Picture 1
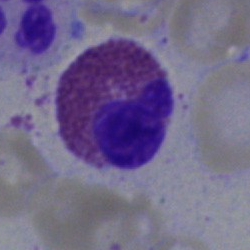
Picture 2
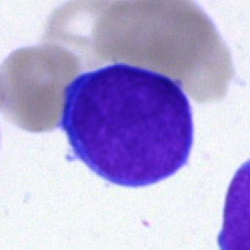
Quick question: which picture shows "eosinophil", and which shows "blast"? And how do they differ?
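Look first at picture 1: that one is the eosinophil, and picture 2 is the blast. Both have smooth outlines, the eosinophil roughly round and the blast round to slightly oval. Where they part company is the cytoplasm: in the eosinophil it is abundant, covering more of the cell than the nucleus does, while the blast shows only a thin rim, mainly along its left edge.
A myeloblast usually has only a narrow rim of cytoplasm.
That rim in the blast is deep blue, with no granules in it and no vacuoles anywhere in the cell.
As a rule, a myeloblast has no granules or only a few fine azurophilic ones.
Now notice the eosinophil's nucleus, which sits off-centre toward the lower right and stains a dark, dense blue-purple.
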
